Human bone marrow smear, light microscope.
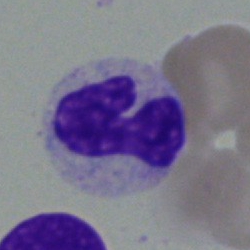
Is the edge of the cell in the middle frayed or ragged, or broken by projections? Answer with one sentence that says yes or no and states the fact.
No, this cell's edge is smooth, without blebs, tags or ragged parts.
